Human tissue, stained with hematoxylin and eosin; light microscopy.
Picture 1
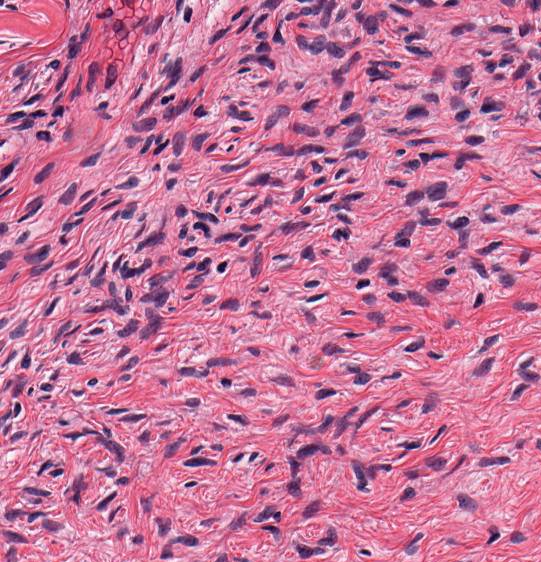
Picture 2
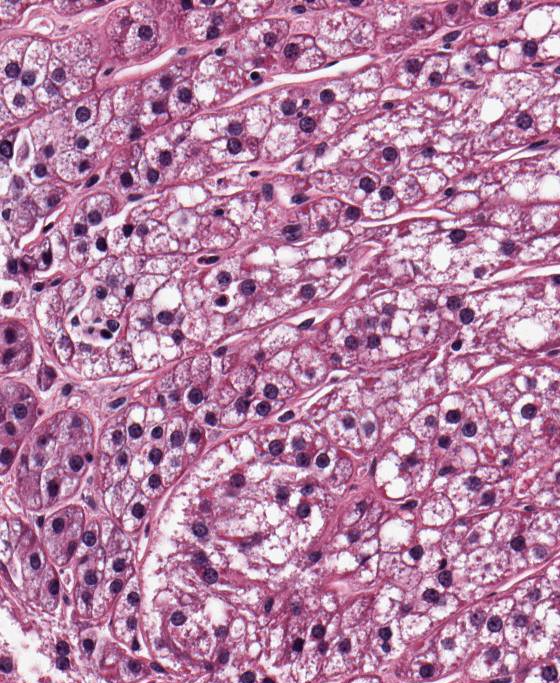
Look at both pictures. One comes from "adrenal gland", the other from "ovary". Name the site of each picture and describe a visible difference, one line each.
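Picture 1 – ovary. The nuclei are mostly elongated and spindle-shaped to oval, many slightly wavy, and stain dark purple.
Picture 2 – adrenal gland. The nuclei are round, dark and fairly uniform in size, lying mostly in the centre of the cells.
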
